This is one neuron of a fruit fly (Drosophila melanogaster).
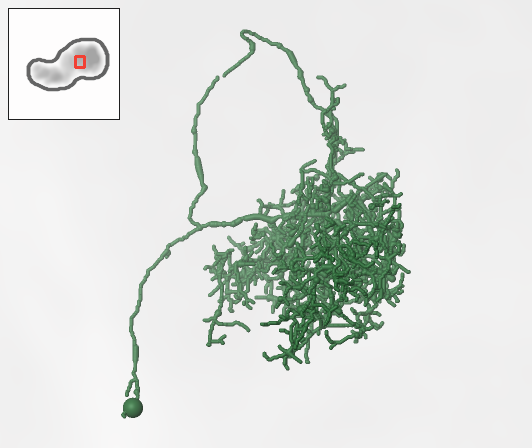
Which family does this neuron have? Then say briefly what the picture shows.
The family is hemilineage VLPl&p2_lateral. This is a central-brain intrinsic neuron. Its cell body lies at the lower left of the picture. As drawn here it is taller than it is wide.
